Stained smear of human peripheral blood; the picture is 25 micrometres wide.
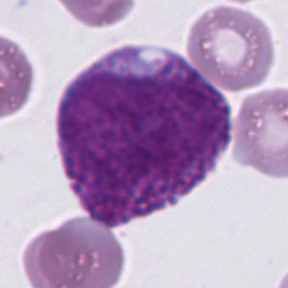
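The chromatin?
Finely granular and evenly spread, no coarse dark clumps.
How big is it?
About 16 micrometres across, the nucleus filling about 90% of its area.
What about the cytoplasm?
A thin rim, widest at the top, with a small pale clear area there; fine reddish-purple granules lie scattered over the cell.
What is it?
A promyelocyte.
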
